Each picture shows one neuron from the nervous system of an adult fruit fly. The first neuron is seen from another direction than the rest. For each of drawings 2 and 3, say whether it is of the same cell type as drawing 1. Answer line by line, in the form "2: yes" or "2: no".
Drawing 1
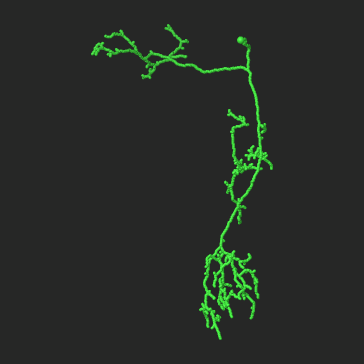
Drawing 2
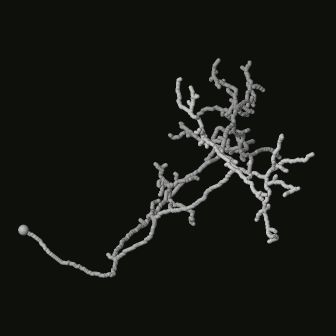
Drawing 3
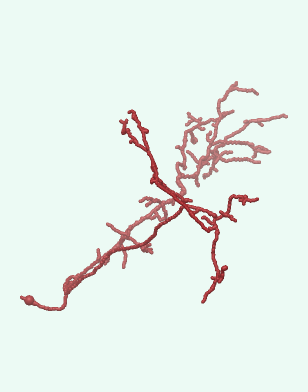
2: yes
3: yes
